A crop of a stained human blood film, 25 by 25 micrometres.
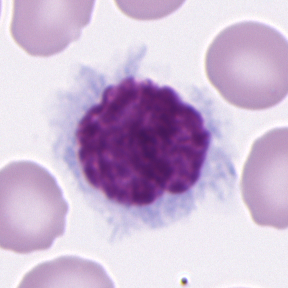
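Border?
Fine, hair-like pale blue projections extend from the whole circumference; cytoplasm rims the entire nucleus.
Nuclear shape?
Roughly round, shallow notch at lower right, about 11 micrometres across.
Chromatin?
Dark purple, coarsely clumped.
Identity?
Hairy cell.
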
